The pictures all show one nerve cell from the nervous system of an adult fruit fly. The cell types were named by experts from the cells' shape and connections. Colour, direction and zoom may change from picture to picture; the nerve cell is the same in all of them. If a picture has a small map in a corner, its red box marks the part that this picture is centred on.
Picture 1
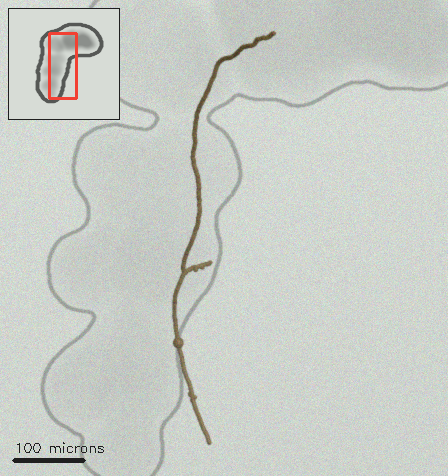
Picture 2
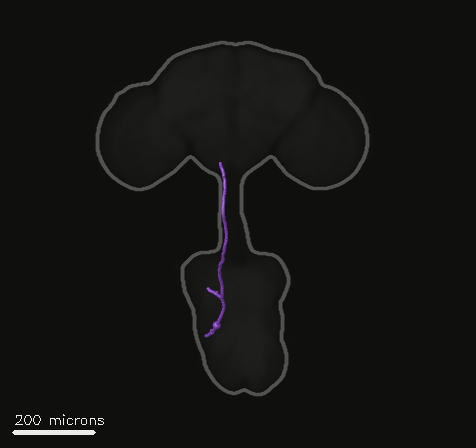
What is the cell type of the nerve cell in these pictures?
SApp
